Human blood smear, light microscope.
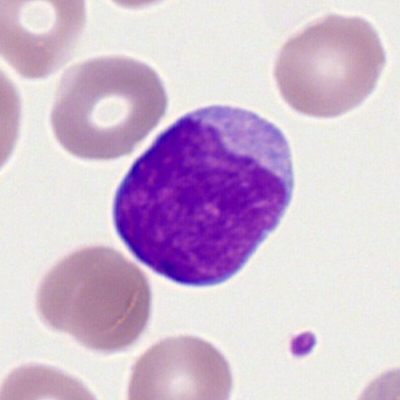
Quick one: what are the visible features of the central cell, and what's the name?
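Let's take it slowly. See how the nucleus fills most of the cell, and how its chromatin is deep purple with a fine, mottled pattern. The cytoplasm is only a scant pale blue rim, widest at the upper right. This cell is a myeloblast.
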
